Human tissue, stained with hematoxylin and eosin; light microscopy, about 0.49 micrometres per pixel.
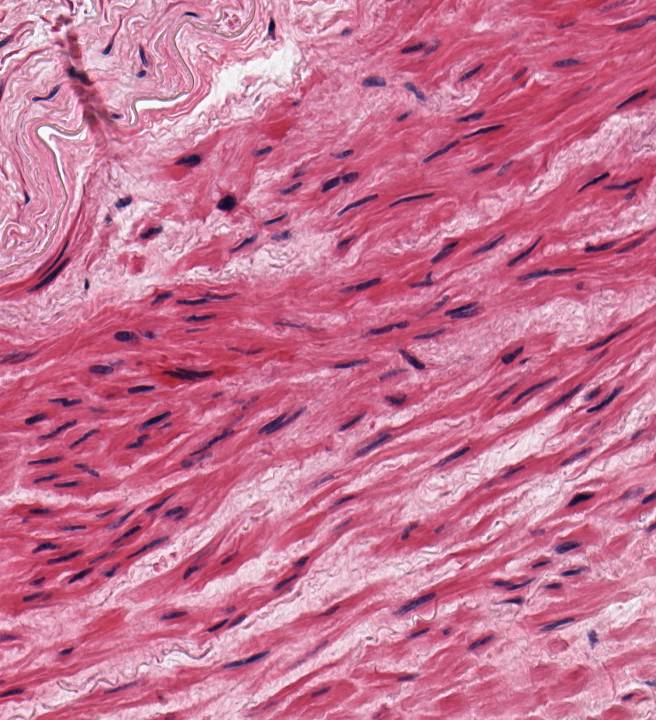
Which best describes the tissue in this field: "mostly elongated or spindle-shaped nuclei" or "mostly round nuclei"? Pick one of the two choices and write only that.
Mostly elongated or spindle-shaped nuclei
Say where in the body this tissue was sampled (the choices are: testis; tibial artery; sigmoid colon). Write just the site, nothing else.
tibial artery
